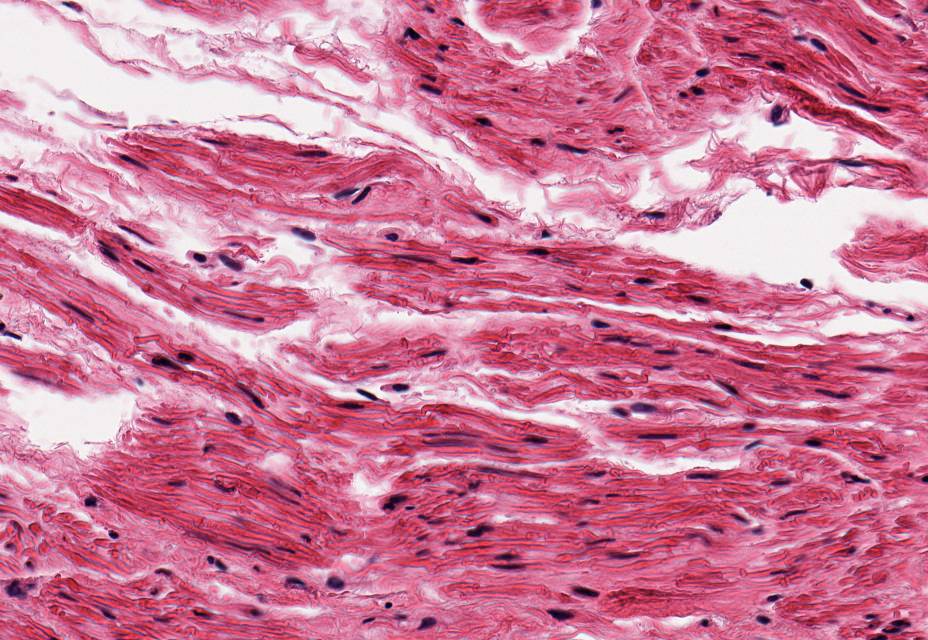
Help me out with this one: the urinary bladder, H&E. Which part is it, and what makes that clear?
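Smooth muscle, going by these fibres. They stain deep pink-red with fine lengthwise streaking, and their elongated, dark purple nuclei lie parallel to them.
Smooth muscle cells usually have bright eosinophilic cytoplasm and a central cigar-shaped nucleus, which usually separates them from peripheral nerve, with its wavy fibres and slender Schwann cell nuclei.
Pale pink, wavy, loosely arranged fibrous tissue runs between the bundles, and there's no epithelium anywhere.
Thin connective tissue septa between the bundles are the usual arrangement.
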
